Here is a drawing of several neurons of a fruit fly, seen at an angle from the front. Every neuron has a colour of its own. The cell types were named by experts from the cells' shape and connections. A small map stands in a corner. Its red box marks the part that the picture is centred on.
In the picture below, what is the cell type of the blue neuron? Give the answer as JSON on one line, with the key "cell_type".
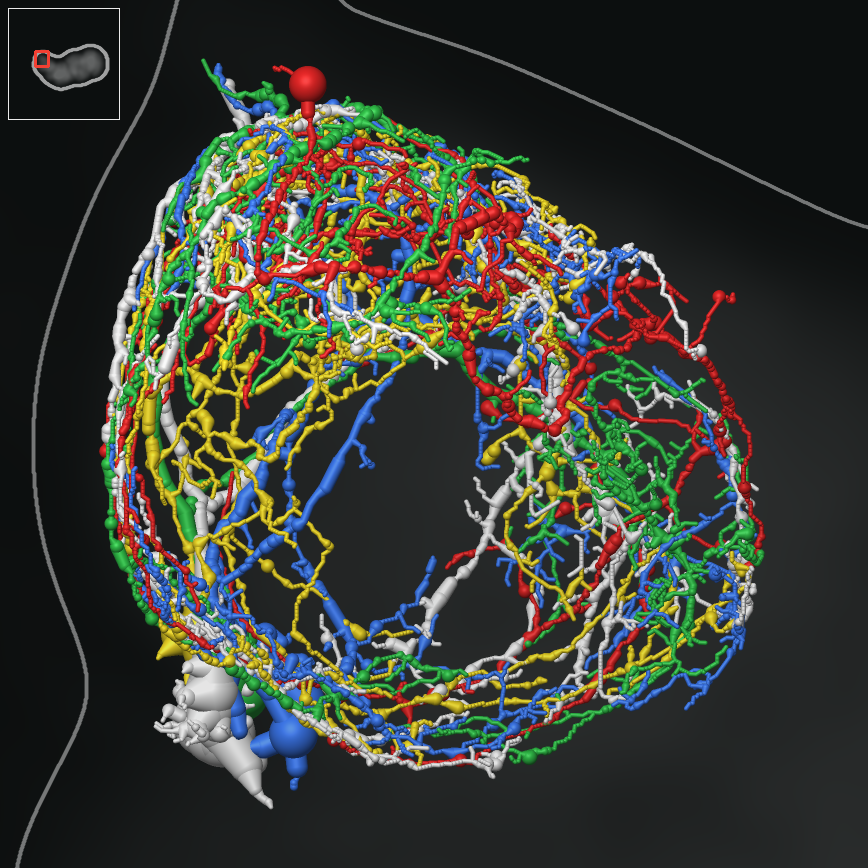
{"cell_type": "EN00B016"}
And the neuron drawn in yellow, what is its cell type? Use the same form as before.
{"cell_type": "INXXX283"}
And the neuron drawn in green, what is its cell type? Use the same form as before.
{"cell_type": "EN00B020"}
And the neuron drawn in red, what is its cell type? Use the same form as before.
{"cell_type": "INXXX350"}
